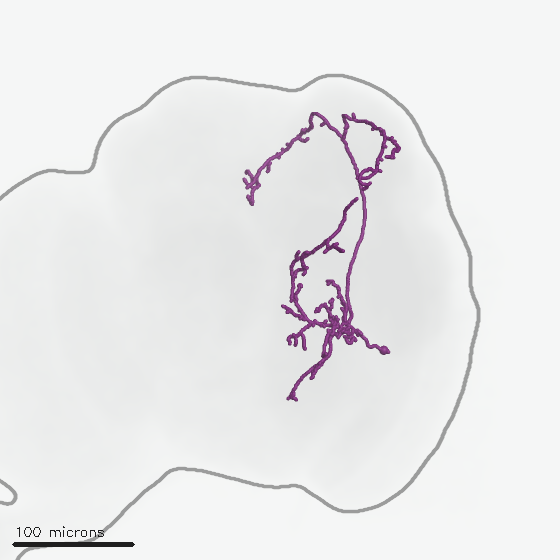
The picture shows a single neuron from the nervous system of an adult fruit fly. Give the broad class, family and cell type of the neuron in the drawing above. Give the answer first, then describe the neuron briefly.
It is a central-brain intrinsic neuron. Its family is hemilineage FLAa3. It is of cell type VES206m. From top to bottom in the picture it spans about 250 microns. As drawn here it is taller than it is wide.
